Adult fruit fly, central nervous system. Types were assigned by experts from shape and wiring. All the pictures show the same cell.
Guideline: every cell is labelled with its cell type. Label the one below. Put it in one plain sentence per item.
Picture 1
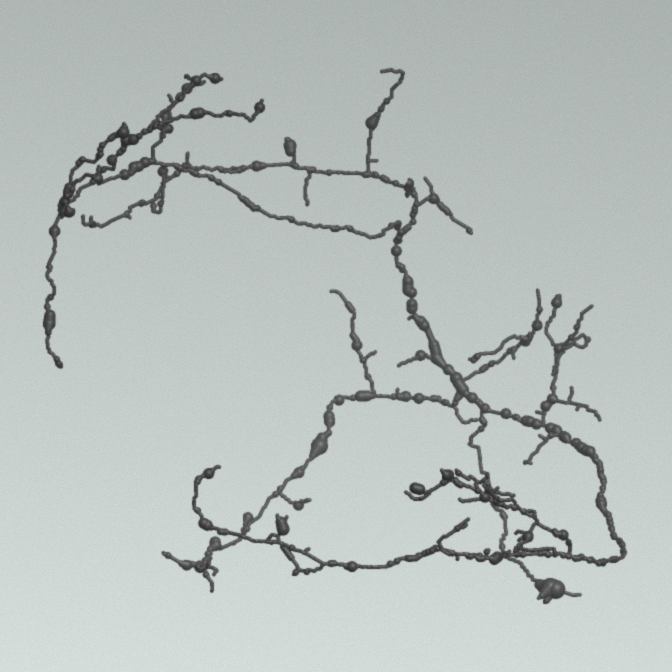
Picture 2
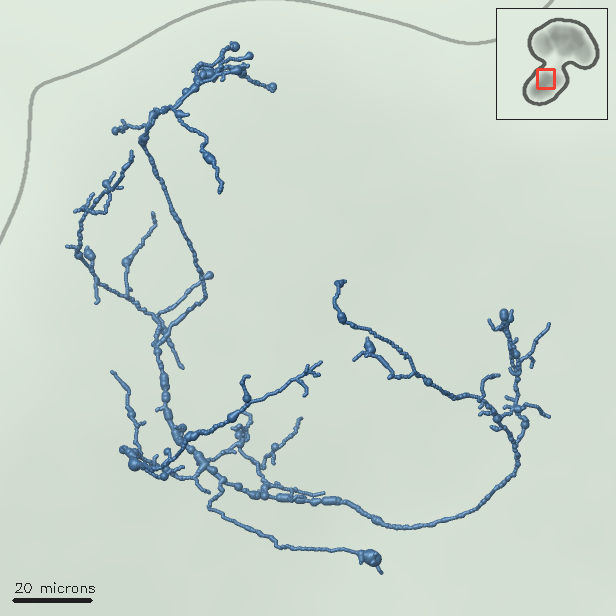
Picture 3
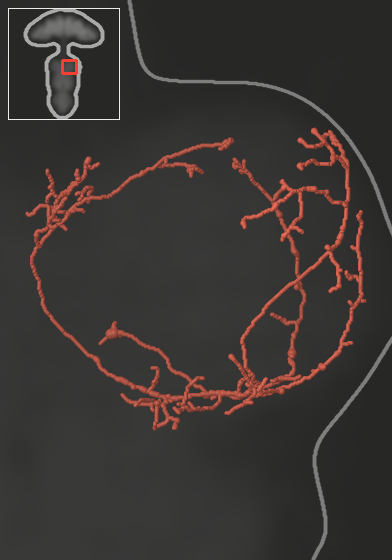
The cell type is IN04B101.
